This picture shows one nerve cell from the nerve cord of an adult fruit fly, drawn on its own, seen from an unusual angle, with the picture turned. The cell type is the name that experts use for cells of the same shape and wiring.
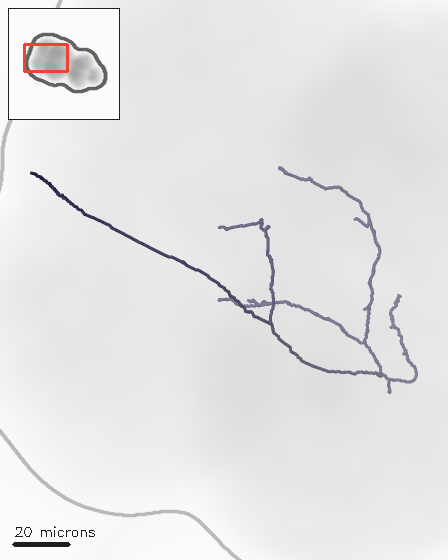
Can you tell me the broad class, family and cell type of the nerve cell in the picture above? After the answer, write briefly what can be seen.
It is a descending neuron. The family is hemilineage MX3. The cell type is DNg106. No cell body is drawn. From left to right in the picture it spans about 140 microns.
